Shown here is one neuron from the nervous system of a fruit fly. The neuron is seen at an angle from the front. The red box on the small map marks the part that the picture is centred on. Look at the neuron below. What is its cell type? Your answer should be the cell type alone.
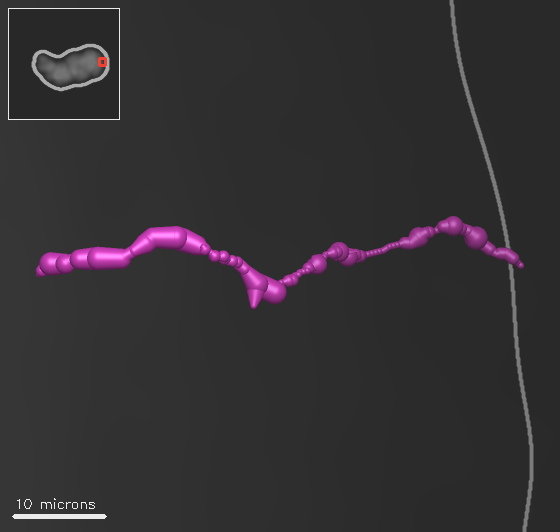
R8y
